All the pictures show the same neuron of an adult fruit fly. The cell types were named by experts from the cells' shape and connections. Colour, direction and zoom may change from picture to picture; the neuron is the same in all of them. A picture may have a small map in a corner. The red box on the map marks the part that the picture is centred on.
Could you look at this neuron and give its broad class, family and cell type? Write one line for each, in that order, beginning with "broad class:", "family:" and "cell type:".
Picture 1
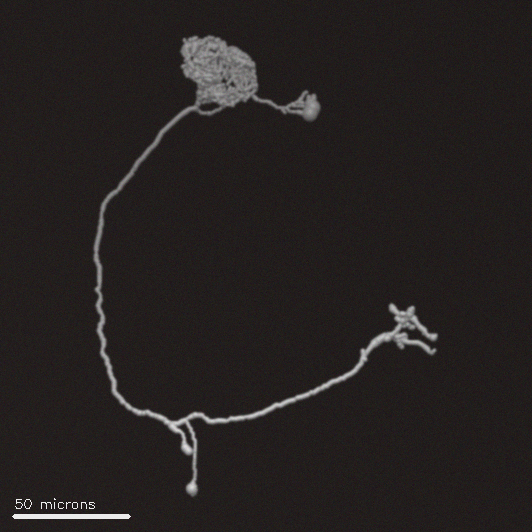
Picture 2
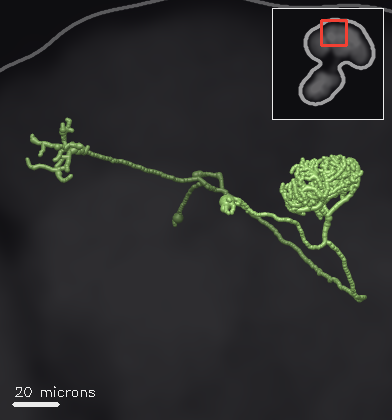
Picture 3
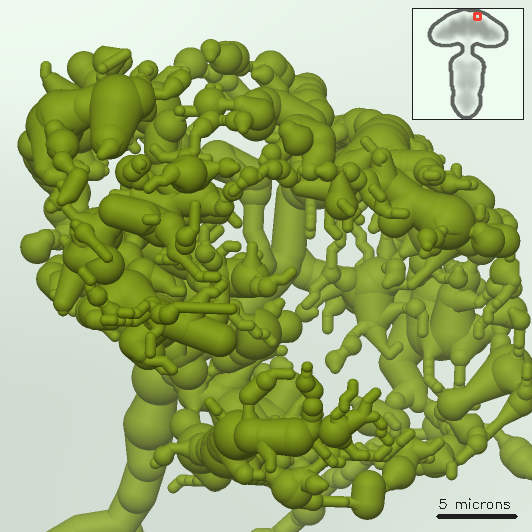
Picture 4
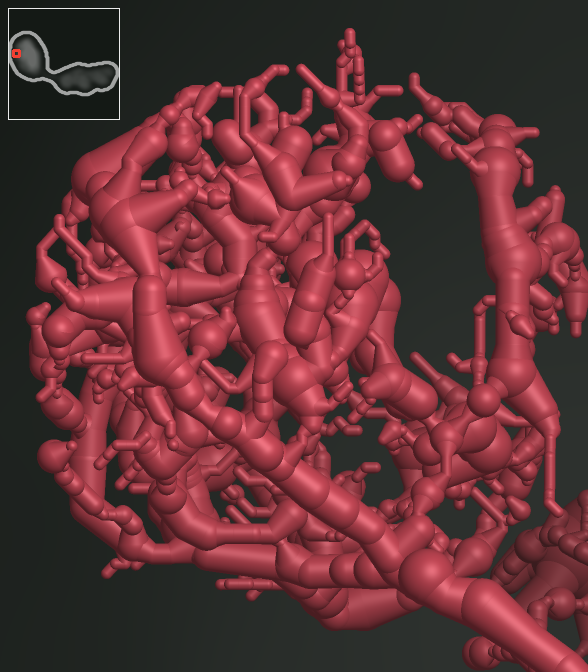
broad class: central-brain intrinsic neuron
family: hemilineage ALl1_ventral
cell type: DA1_lPN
